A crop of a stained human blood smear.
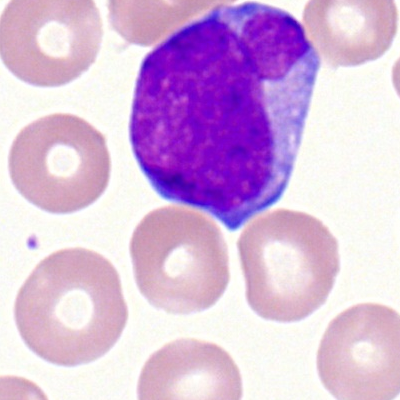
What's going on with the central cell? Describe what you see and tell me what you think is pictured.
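Angular rather than smoothly round, the outline comes to a point at the bottom. The nucleus occupies most of the cell and shows a cleft near its upper right edge. No vacuoles are present in the cytoplasm. This is a myeloblast.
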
